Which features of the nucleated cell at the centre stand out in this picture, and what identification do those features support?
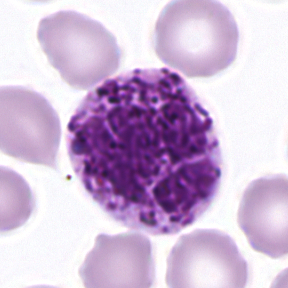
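Round, smooth outline here, with nothing projecting from the surface. It's crowded with coarse, dark purple-black granules, and they cover most of the nucleus, so you can't trace its outline. That's a basophil.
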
